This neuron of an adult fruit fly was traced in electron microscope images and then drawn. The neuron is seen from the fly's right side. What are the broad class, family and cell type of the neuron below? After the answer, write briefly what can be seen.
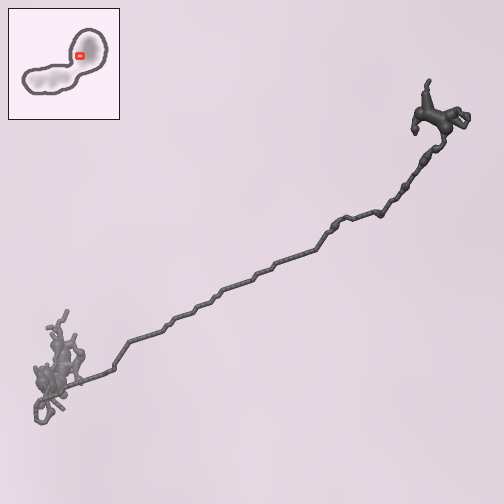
Its broad class is optic-lobe intrinsic neuron. Its family is T. Its cell type is T3. The drawing shows no cell body. In this view it is wider than it is tall.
